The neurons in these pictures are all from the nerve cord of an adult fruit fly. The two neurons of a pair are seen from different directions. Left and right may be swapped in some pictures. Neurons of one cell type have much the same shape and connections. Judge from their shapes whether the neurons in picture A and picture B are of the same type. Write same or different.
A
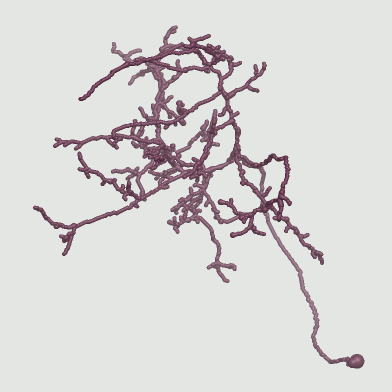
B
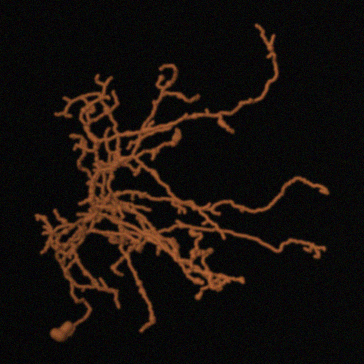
different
